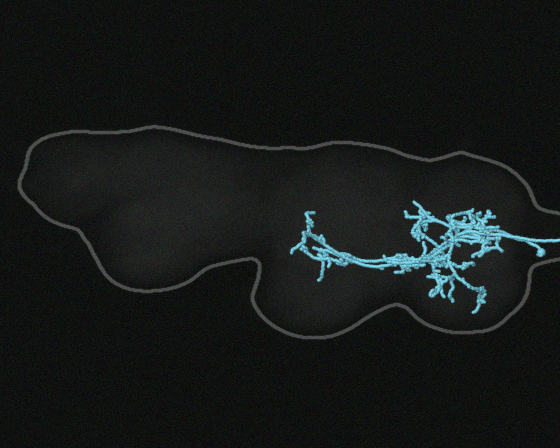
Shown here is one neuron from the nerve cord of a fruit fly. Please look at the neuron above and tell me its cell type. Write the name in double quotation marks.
"AN08B050"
